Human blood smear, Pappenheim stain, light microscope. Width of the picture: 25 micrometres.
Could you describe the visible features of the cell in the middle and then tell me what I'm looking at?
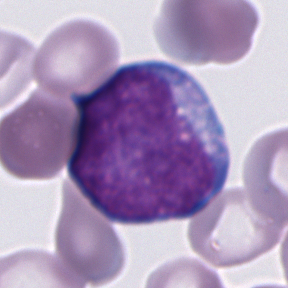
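A single unlobed nucleus fills most of this cell, which is about 15 micrometres across. The chromatin is finely granular and evenly spread, without coarse dark clumps. Scant blue-staining cytoplasm surrounds the nucleus and is widest on the right side, where it looks paler. The cell is a myeloblast.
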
